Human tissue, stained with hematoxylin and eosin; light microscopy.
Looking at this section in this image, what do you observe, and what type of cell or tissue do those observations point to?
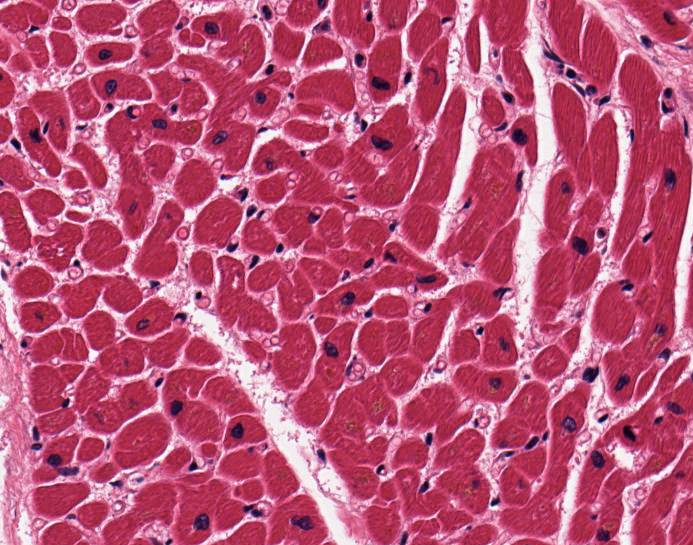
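The muscle fibres are mostly cut in cross-section; in the right part of the field they are cut obliquely to longitudinally. Fibre cytoplasm stains deep red. Faint yellow-brown granules lie beside the nuclei of some fibres. The thin spaces between fibres contain small round capillary lumens and small dark nuclei. This is the left ventricle of the heart.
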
